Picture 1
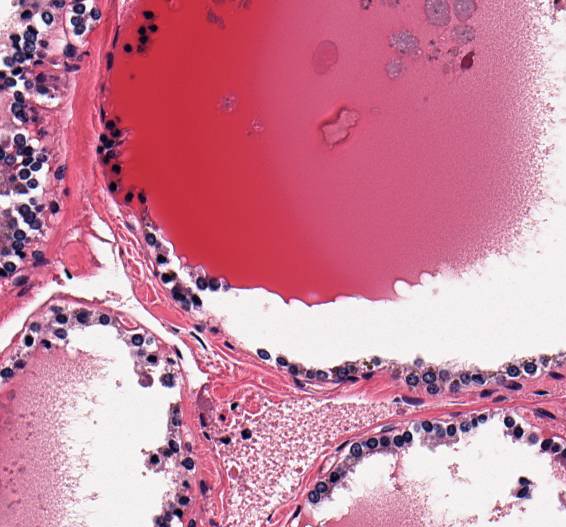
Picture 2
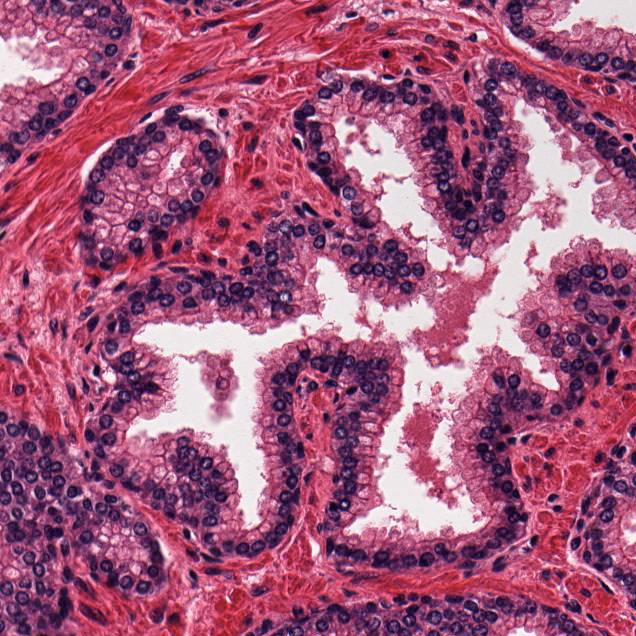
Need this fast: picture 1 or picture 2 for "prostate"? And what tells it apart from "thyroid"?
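What you have in picture 1 is the thyroid, and in picture 2 the prostate. In picture 1, see how several large dilated spaces fill the field, parted by thin fibrous septa. Each space is lined by a single layer of flattened to cuboidal cells with round dark nuclei. The big space in the upper half holds dense, homogeneous deep pink material. Now move to picture 2, where glands with irregular, branching lumens fill most of the field, with bands of stroma between them. In the lower centre, finger-like infoldings of the gland wall, each with a pink stromal core, project into the lumens. Tall columnar cells with pale, finely vacuolated cytoplasm line these glands. Their round, dark, fairly uniform nuclei sit toward the base, away from the lumen.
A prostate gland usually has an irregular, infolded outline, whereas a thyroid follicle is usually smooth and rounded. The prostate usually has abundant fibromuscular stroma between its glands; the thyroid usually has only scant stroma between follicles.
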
